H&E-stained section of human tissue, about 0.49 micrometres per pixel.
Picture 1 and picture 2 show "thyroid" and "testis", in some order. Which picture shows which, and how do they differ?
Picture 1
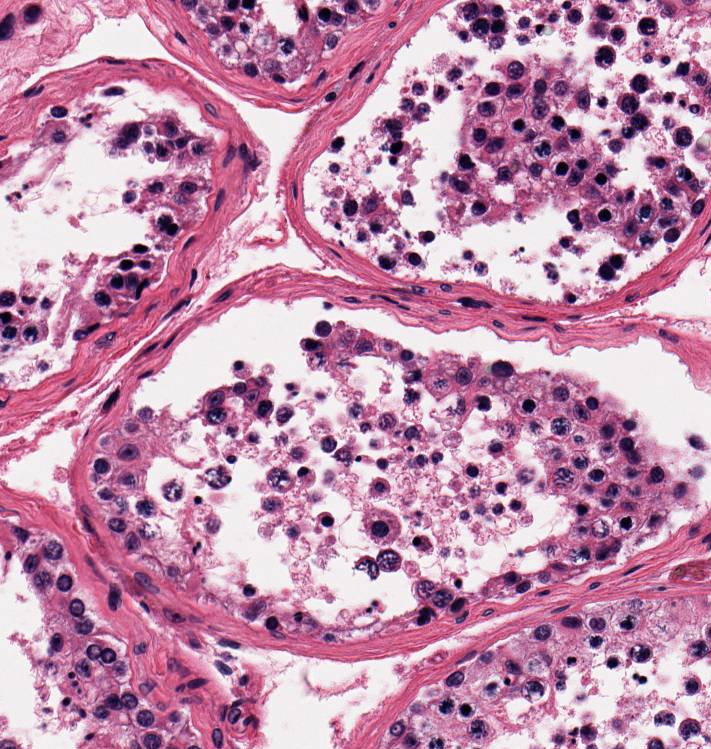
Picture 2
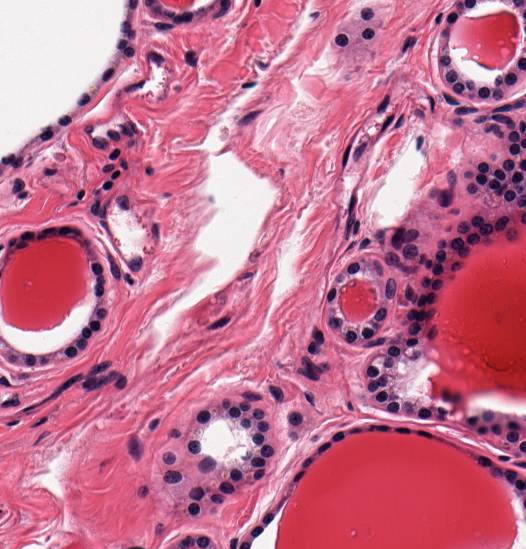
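Let me see: picture 1 is testis, picture 2 is thyroid. The first is filled with rounded tubules cut across, holding many loosely packed round cells with round dark nuclei, several with coarse clumped chromatin. In the second, most follicle lumens hold homogeneous deep pink colloid instead. I note that the follicles are lined by a single layer of low cuboidal to flattened cells with round dark nuclei.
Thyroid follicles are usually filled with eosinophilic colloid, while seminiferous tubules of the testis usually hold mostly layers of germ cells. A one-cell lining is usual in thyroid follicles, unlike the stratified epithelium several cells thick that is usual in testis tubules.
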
